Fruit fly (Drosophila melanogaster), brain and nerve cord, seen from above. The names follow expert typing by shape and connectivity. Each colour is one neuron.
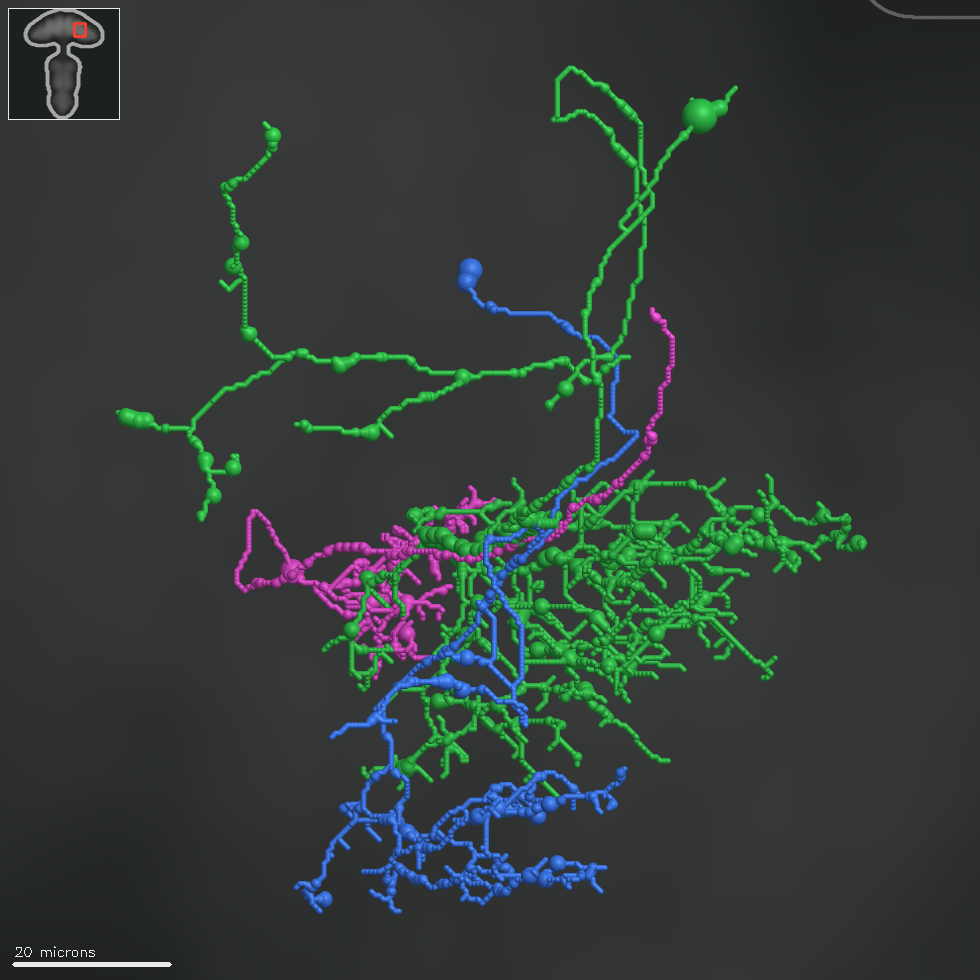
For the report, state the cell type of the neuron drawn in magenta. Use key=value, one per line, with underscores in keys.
cell_type=LoVP13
